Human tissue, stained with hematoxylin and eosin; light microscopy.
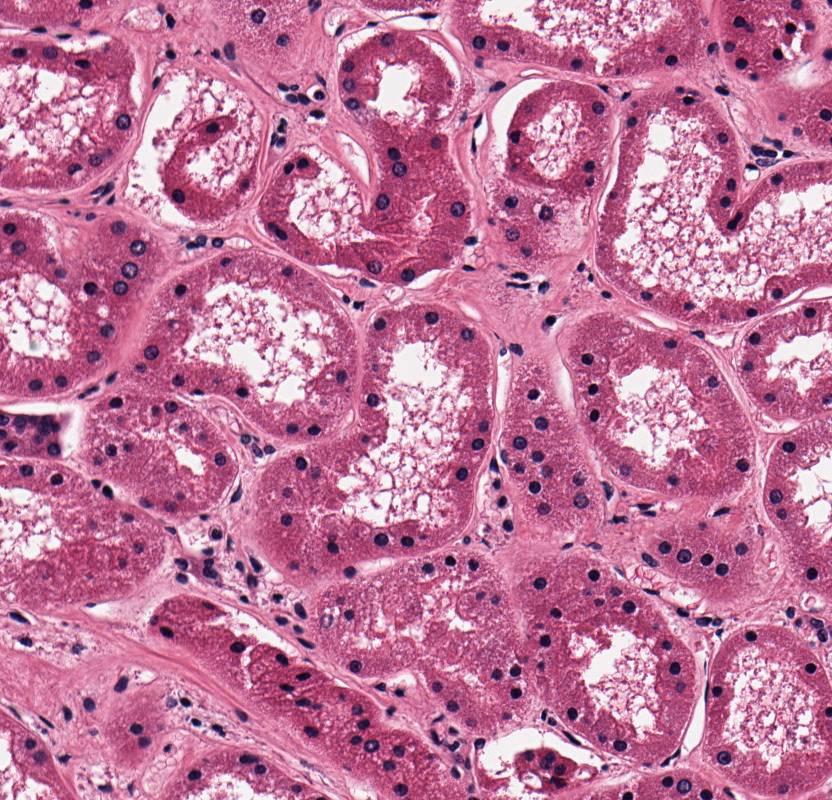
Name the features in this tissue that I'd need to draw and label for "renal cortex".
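Looking at the tubules first, each is lined by a single layer of cuboidal to low columnar cells. Those lining cells have abundant, granular, strongly eosinophilic cytoplasm, and each holds one round, dark-staining nucleus. I can't make out clear boundaries between neighbouring cells, though. Tubules lined like this go with the renal cortex.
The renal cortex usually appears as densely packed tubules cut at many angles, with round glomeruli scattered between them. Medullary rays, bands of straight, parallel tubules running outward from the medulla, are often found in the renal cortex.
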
